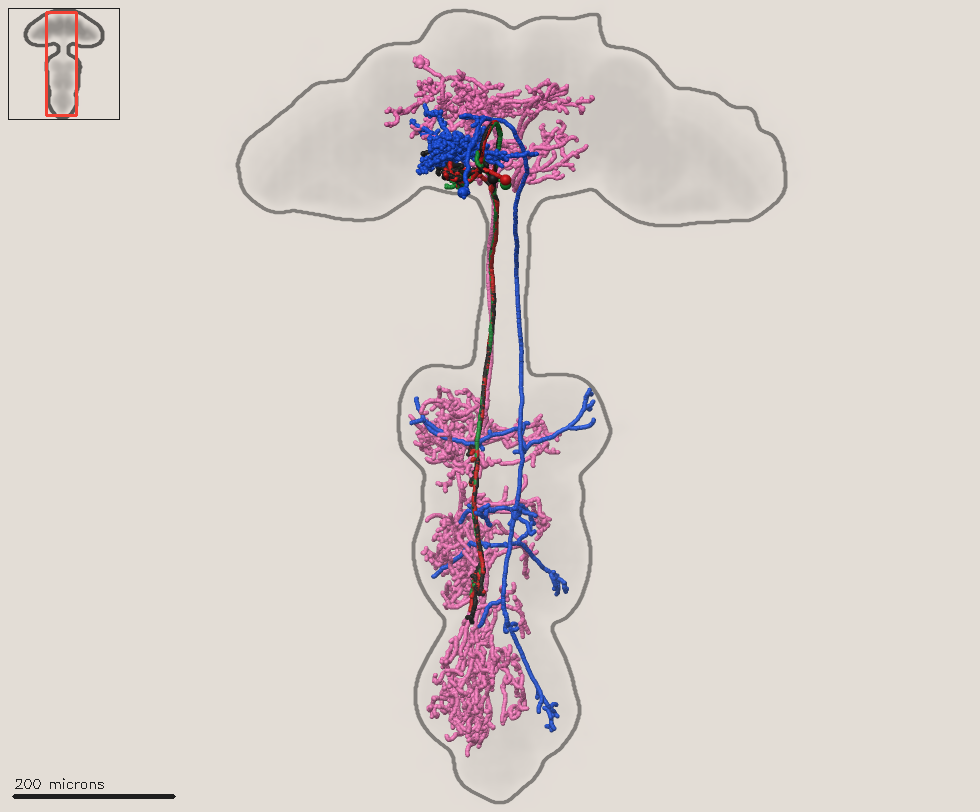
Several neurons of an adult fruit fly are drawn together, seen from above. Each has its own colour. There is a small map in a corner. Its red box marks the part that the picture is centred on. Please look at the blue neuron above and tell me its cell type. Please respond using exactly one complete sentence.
Typed by cell type, the neuron is DNp07.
